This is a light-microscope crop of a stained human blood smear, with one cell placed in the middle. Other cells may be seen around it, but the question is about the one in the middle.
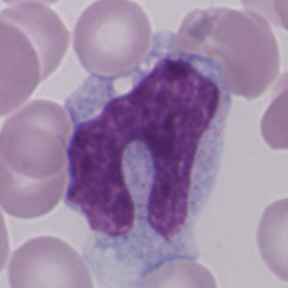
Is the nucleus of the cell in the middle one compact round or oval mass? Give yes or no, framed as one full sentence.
No, its nucleus is not round or oval; it is a lobeless curved band.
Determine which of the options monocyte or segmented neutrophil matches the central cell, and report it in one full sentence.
In the crop, the cell of interest at the centre is a monocyte.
